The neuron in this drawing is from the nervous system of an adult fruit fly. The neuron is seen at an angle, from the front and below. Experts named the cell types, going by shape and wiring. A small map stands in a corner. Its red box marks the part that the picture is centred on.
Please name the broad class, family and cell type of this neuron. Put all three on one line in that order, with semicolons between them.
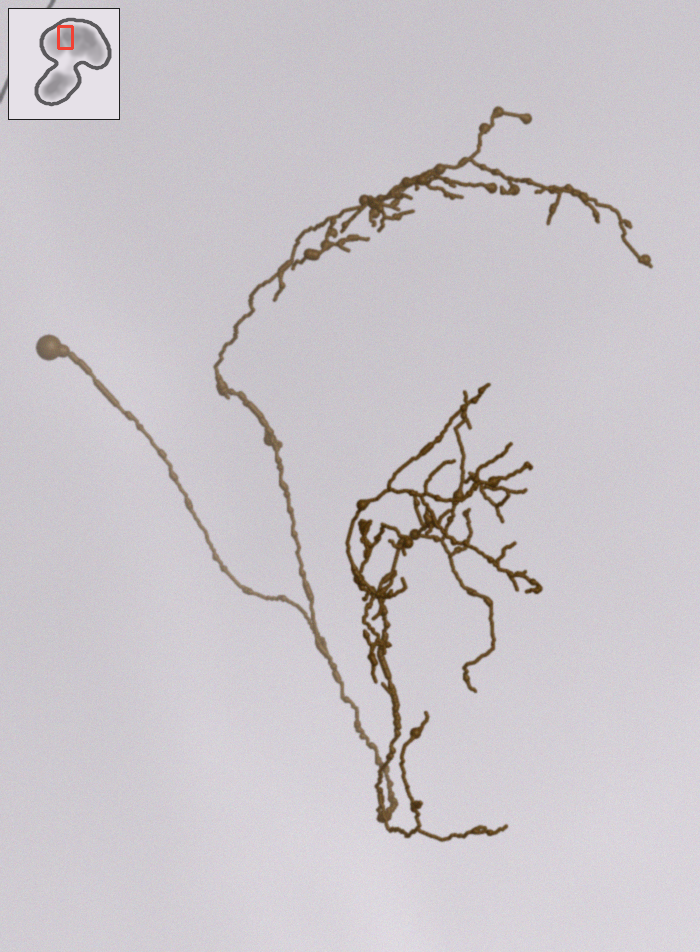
central-brain intrinsic neuron; hemilineage VPNp&v1_posterior; AVLP484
